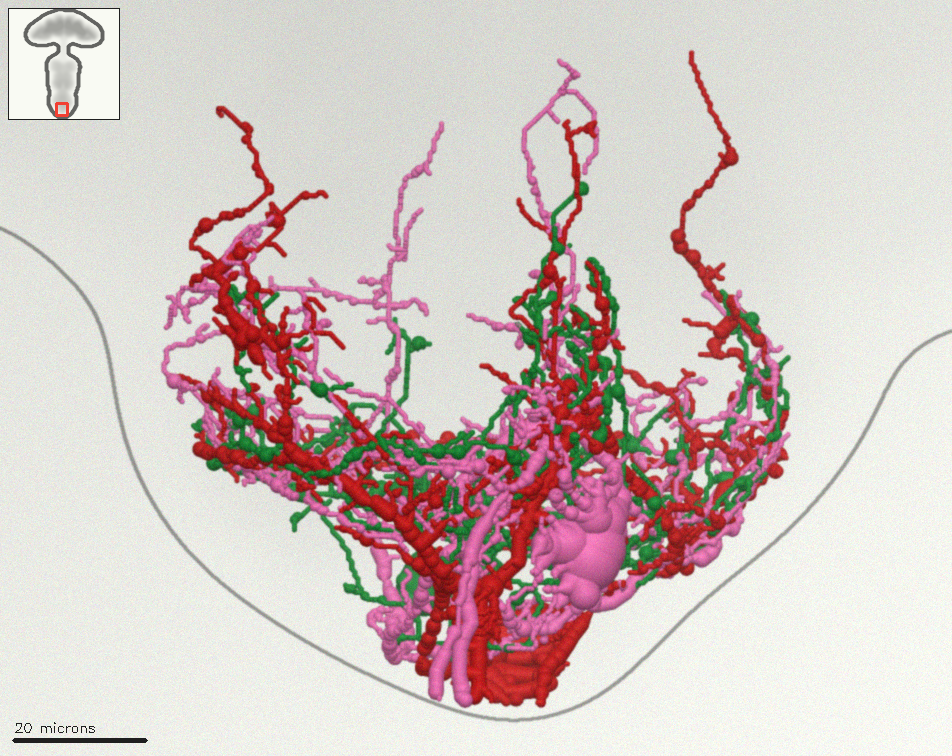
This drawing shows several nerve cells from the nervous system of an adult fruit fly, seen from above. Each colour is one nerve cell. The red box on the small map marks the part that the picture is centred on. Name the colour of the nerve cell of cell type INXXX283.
green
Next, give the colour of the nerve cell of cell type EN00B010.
red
